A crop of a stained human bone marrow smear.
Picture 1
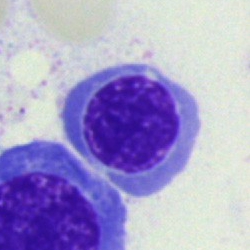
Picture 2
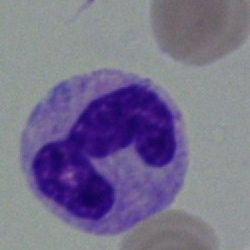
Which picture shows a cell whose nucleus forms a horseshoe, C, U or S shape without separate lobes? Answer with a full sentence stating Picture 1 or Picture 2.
What Picture 2 shows is a cell with a curved band nucleus lacking separate lobes.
